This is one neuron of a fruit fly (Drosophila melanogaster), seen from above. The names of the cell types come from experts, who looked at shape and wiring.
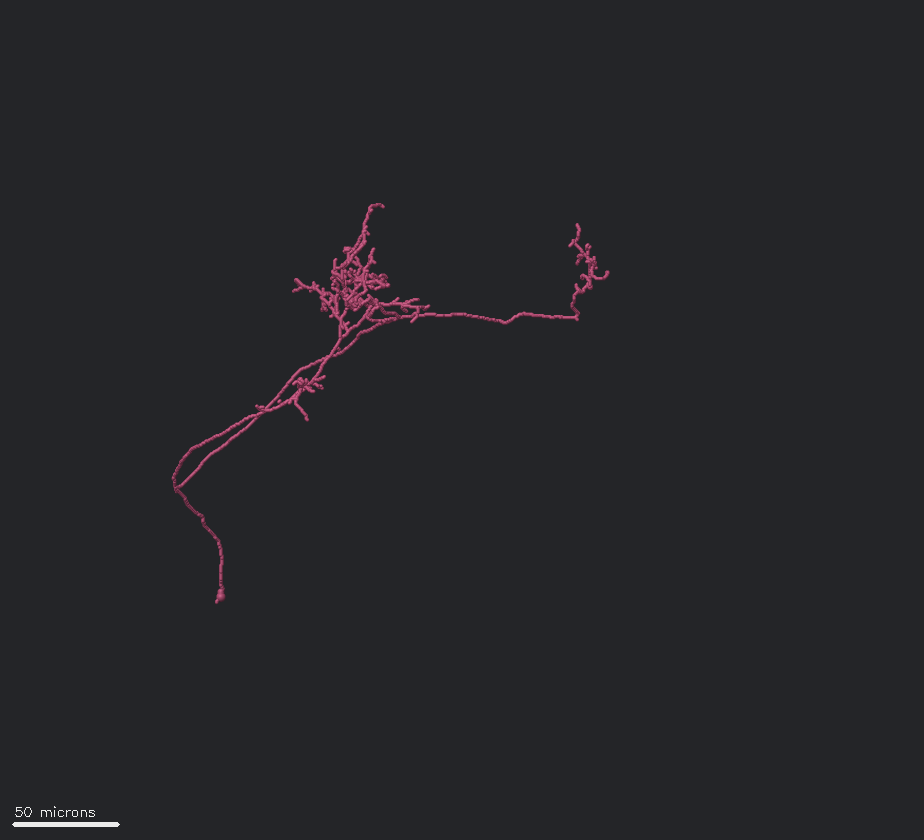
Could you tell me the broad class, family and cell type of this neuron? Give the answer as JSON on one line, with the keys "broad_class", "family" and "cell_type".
{"broad_class": "central-brain intrinsic neuron", "family": "hemilineage VLPl&p1_posterior", "cell_type": "SMP568_a"}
